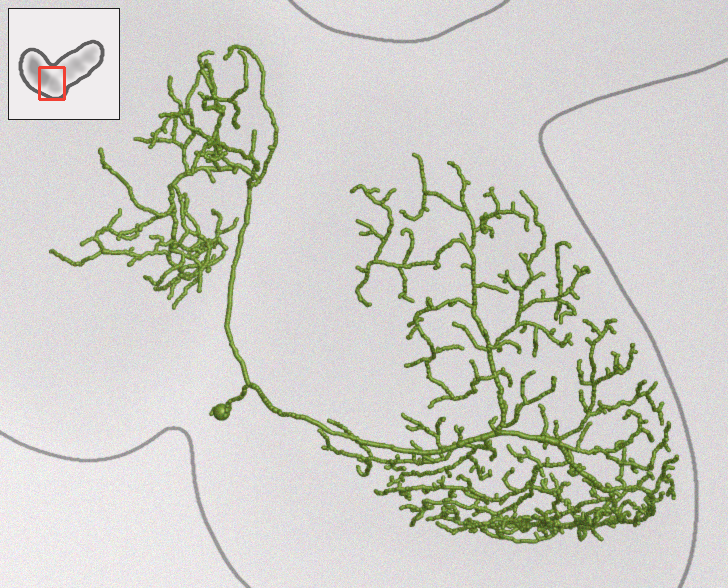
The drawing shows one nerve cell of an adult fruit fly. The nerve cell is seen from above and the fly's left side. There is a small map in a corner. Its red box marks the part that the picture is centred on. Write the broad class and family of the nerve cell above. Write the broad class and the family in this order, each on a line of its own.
visual projection neuron
MeVP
